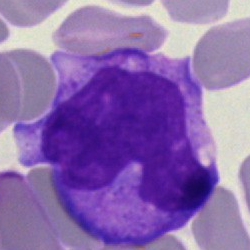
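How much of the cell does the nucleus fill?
Most of it. The nucleus is folded, with a deep notch opening downward.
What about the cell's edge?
Irregular, with small pointed projections at the upper left and left.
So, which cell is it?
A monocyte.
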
